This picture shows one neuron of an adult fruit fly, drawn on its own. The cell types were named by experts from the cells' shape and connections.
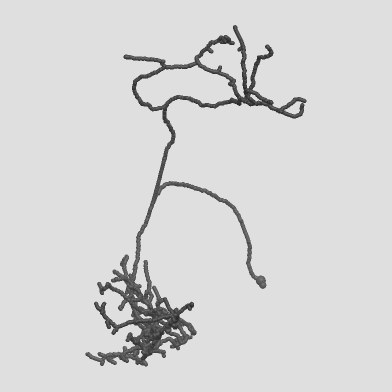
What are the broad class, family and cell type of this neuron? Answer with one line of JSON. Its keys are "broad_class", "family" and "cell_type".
{"broad_class": "central-brain intrinsic neuron", "family": "hemilineage LALa1_posterior", "cell_type": "AOTU034"}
